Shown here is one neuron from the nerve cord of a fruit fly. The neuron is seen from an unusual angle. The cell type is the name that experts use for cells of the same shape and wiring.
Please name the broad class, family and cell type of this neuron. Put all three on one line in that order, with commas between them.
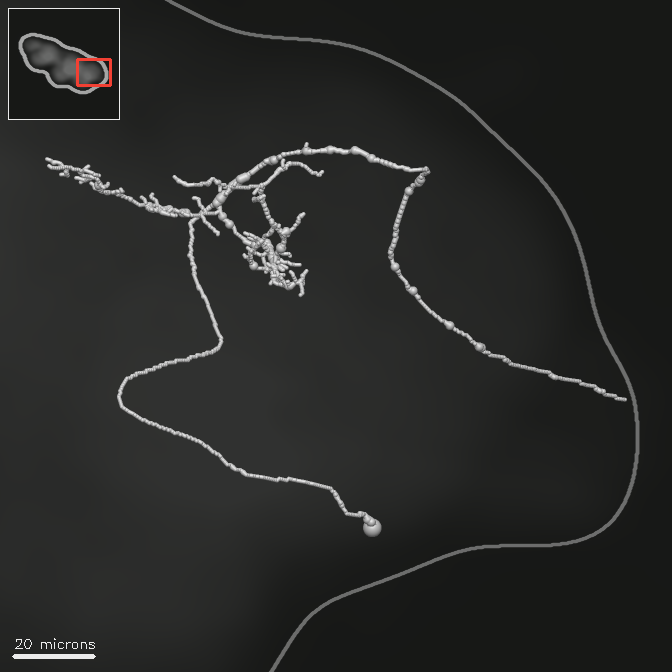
ascending neuron, hemilineage 02A, AN02A046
